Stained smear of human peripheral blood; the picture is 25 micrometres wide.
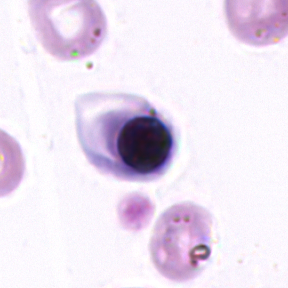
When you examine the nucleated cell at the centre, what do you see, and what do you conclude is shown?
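What catches the eye is the nucleus sitting off-centre, over toward the right side of the cell. Its chromatin is very dark and dense, with no pattern you can make out. There's plenty of cytoplasm, taking up more of the cell than the nucleus does, and it's a pale greyish lilac. The whole cell is about 9 by 8 micrometres. It's a normoblast.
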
